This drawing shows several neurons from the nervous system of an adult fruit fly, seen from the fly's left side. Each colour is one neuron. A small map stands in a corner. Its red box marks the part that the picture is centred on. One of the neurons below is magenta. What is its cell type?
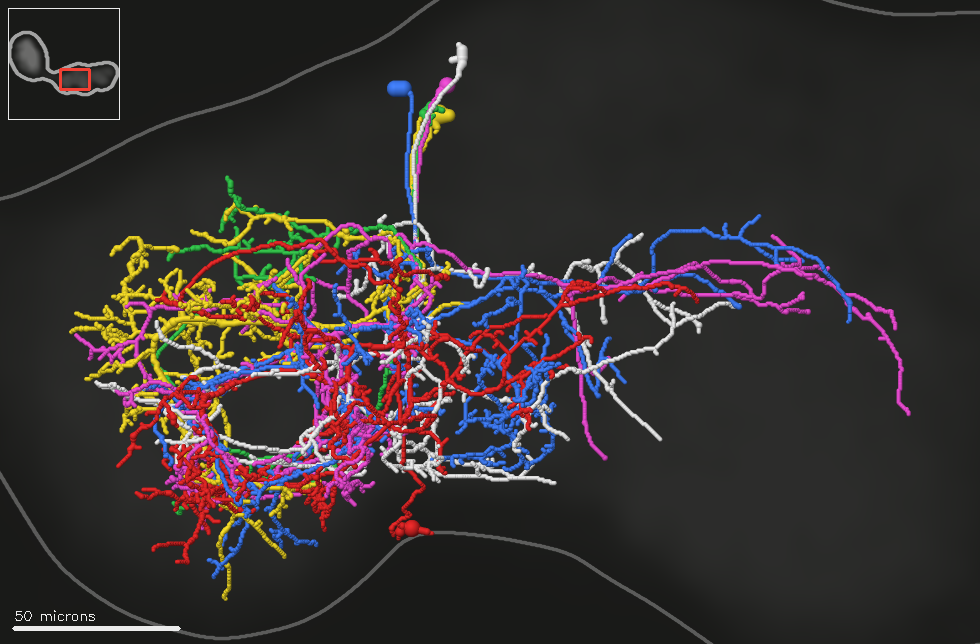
IN11A008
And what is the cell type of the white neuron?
IN11A017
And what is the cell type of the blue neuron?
IN11A009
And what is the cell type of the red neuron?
IN00A016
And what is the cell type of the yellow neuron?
IN11A007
